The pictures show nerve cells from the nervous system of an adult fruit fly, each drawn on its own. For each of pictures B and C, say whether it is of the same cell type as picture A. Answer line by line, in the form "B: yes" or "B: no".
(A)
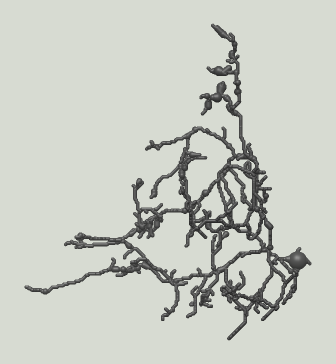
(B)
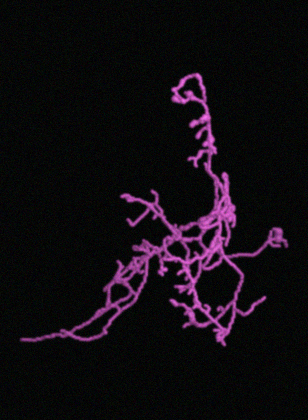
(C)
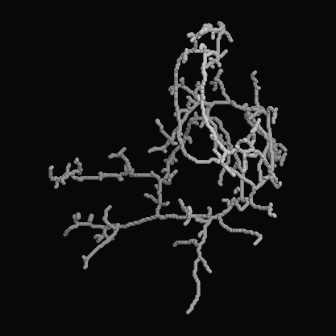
B: yes
C: no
